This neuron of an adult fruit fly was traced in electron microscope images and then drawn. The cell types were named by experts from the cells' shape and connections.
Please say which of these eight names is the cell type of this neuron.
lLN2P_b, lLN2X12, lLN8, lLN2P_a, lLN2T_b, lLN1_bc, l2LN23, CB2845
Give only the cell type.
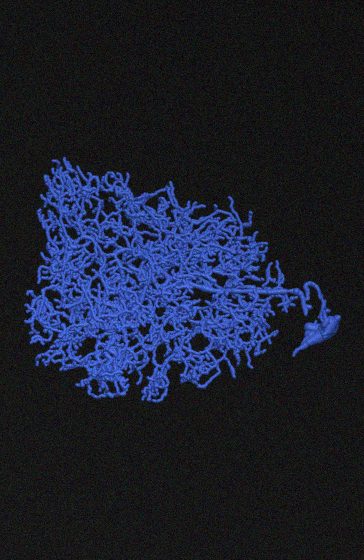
lLN1_bc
